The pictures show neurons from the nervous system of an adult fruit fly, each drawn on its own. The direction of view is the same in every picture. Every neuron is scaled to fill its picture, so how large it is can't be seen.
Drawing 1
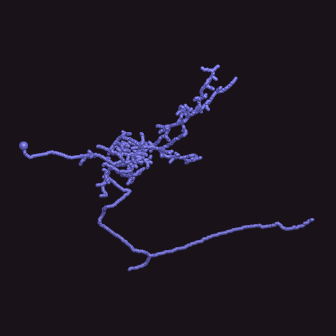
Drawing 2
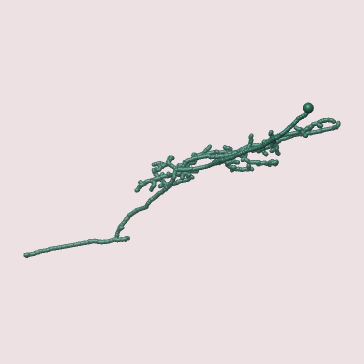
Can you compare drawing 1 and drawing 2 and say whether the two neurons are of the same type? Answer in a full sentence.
They are of the same cell type.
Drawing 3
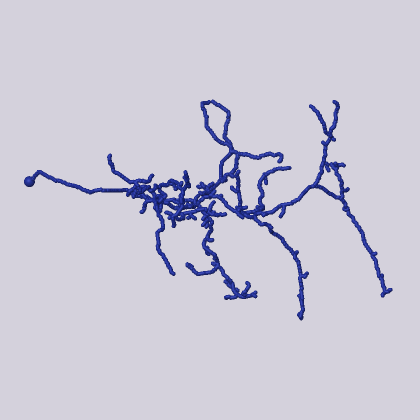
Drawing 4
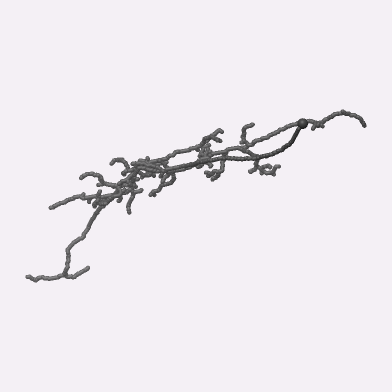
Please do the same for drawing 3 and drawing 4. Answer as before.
They are of different cell types.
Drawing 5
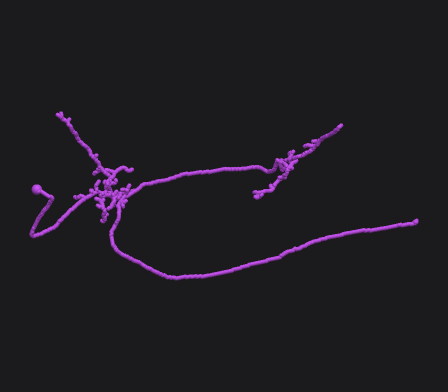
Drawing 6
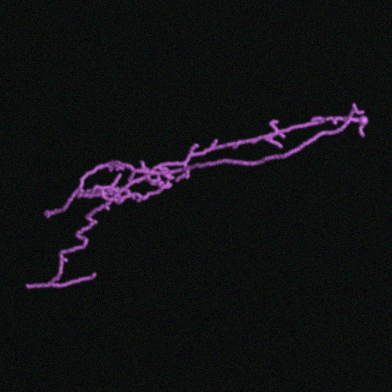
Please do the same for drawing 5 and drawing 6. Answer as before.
They are of the same cell type.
